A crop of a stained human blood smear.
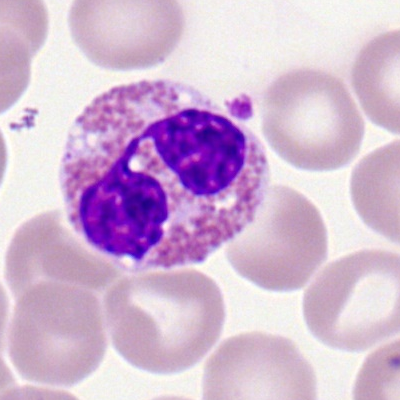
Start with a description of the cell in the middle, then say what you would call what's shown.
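There are two nuclear lobes here, one lying to the upper right and the other to the lower left. In the nucleus you'll see no nucleoli. Now follow the granules: they spread all around the nucleus rather than gathering on one side. The whole cell keeps a rounded, smooth outline. So this is an eosinophil.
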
